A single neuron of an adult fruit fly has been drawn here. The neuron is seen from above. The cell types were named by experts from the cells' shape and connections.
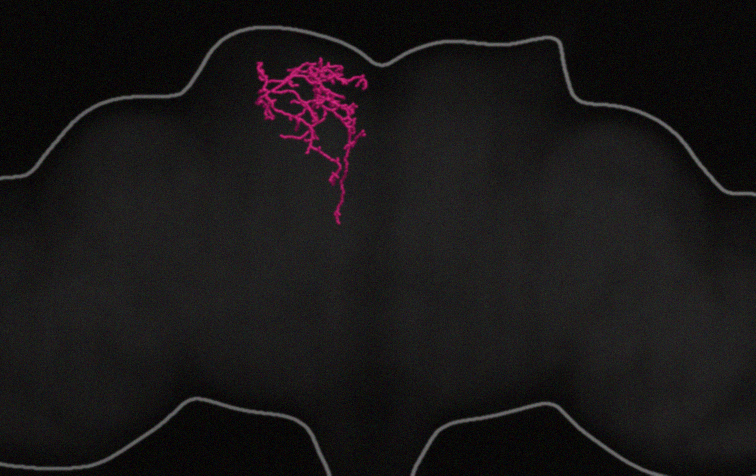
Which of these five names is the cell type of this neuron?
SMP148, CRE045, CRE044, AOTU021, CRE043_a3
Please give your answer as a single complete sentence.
By type, the neuron is CRE045.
